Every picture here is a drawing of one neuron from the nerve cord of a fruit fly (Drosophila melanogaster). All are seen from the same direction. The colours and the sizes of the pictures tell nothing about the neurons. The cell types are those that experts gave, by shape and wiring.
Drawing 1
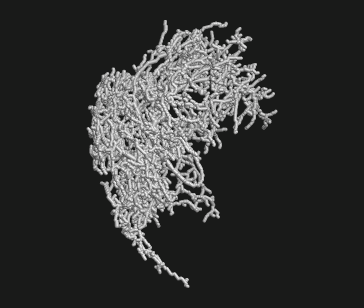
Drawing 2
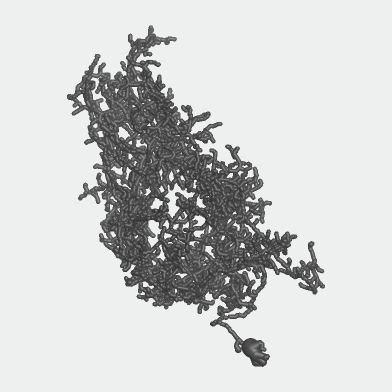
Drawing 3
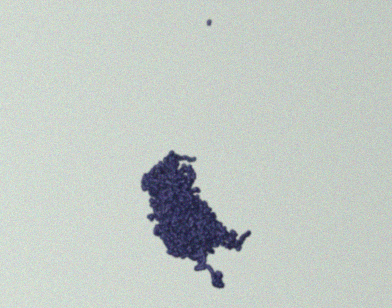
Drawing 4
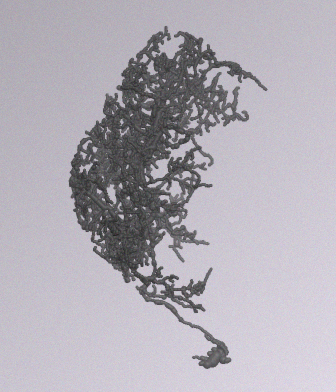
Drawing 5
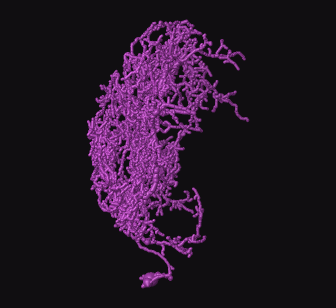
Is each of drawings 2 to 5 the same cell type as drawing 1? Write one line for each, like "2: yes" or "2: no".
2: yes
3: yes
4: yes
5: yes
